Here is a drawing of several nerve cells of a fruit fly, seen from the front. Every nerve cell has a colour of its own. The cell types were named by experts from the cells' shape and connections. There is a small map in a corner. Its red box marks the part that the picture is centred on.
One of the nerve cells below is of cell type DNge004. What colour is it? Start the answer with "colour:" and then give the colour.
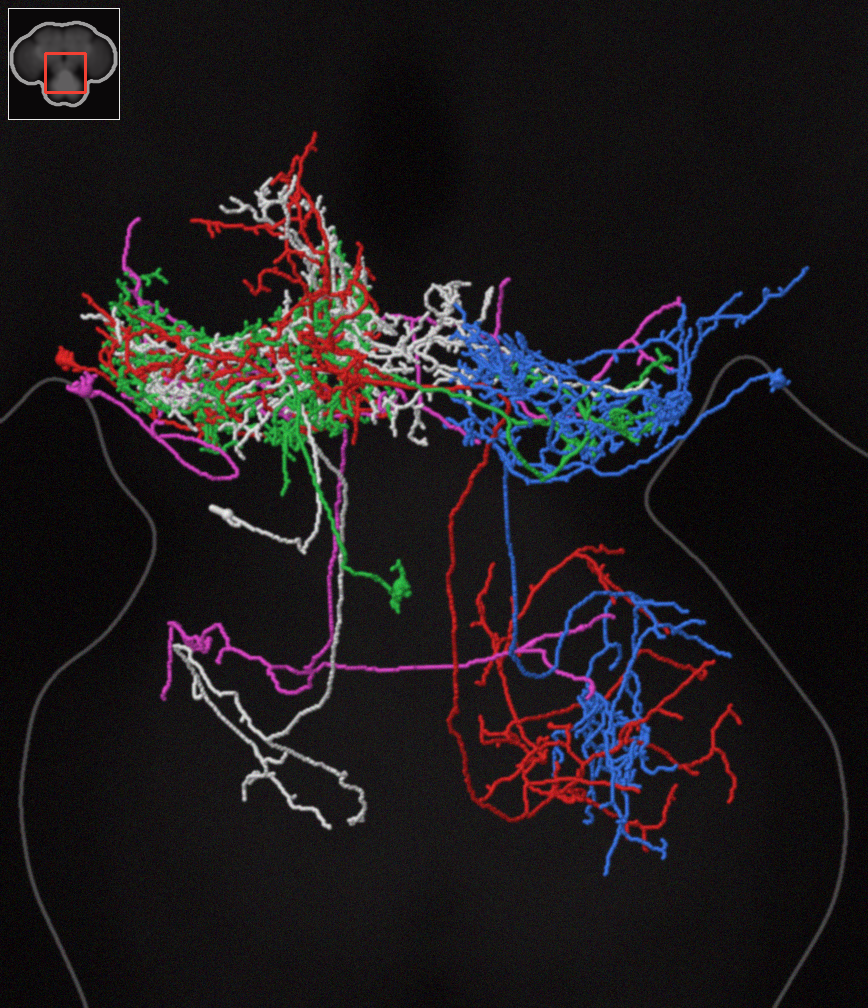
colour: magenta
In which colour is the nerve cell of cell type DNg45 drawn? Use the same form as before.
colour: red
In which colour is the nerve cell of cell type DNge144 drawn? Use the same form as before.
colour: blue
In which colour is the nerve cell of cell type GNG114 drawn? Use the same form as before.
colour: green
